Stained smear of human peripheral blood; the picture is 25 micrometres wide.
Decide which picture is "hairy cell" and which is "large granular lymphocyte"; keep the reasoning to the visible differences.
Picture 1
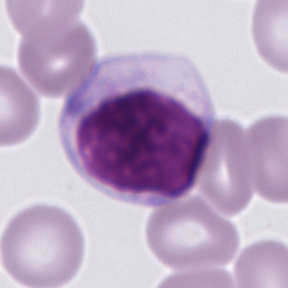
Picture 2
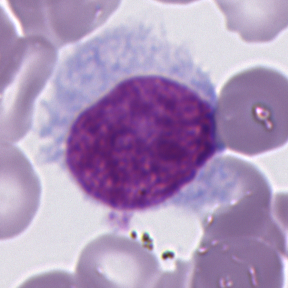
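The large granular lymphocyte is picture 1; picture 2 is the hairy cell. Edges are the quickest tell: the lymphocyte's outline is smooth and roughly round with no surface projections, while the hairy cell's border is ragged with fine hair-like projections.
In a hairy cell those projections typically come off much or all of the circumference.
The hairy cell's cytoplasm is pale greyish blue, with no distinct coloured granules and no clear vacuoles.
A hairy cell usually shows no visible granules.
Over in picture 1, the nucleus is a single unlobed oval mass about 11 by 9 micrometres, filling about 70% of a cell about 13 micrometres across.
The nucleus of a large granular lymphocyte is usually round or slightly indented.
Its chromatin is dark purple and coarsely clumped with paler patches in between, no nucleoli show, and the cytoplasm has no vacuoles. Red cells touch that cell on its right side, whereas in picture 2 a red cell presses against the right edge of the nucleus and a small cluster of dark specks sits just below the cell.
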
